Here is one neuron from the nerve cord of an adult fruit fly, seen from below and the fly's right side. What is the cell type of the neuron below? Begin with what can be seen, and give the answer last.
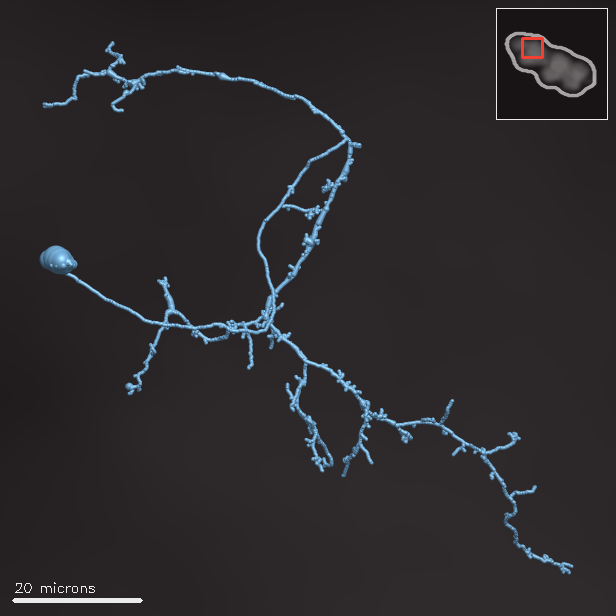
From top to bottom in the picture it spans about 85 microns. Dozens of branch ends can be seen. This is a nerve-cord intrinsic neuron. Its cell type is IN13A067.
